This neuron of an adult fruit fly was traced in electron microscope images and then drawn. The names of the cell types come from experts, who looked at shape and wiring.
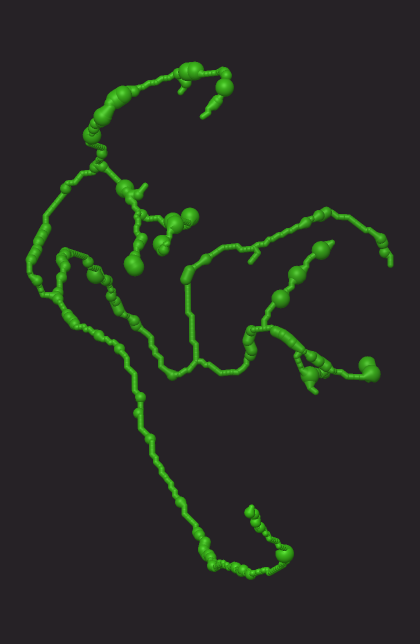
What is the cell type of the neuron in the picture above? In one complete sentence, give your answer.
The cell type this neuron represents is ORN_DM1.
